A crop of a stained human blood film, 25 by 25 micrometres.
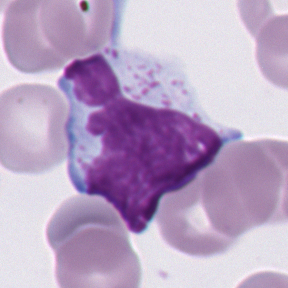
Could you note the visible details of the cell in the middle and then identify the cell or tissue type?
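Looking at the middle cell, the nucleus takes up most of its area. Its chromatin stains dark purple and seems fairly dense. Around it, the cytoplasm is pale blue-grey. The granules gather mostly in the cytoplasm above and to the right of the nucleus. This is a large granular lymphocyte.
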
